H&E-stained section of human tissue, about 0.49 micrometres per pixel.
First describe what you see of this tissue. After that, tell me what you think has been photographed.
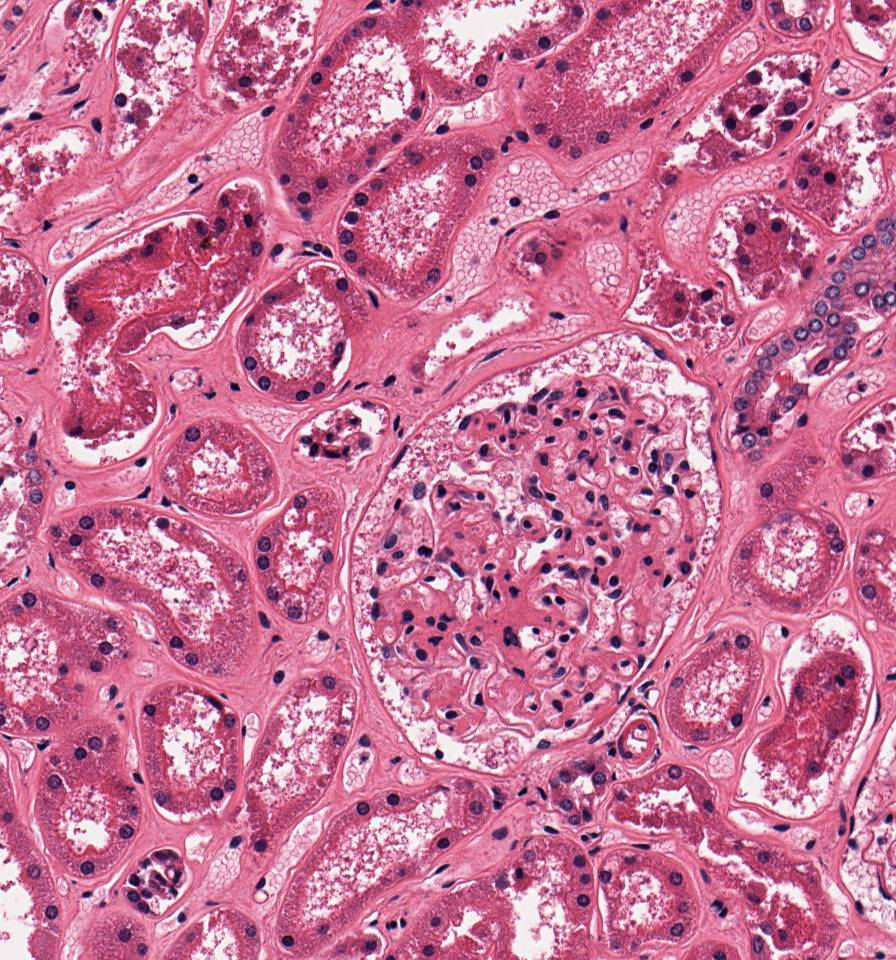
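Glomerulus: one, just right of centre, with tubules on all sides. Tubular lumina: many filled with loose granular pink debris. Upper right edge: one tubule with crowded dark round nuclei and little cytoplasm, unlike its neighbours. This tissue is renal cortex.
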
